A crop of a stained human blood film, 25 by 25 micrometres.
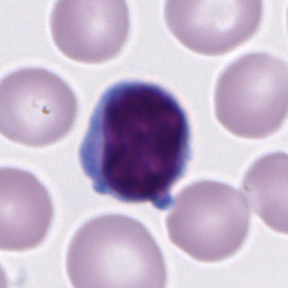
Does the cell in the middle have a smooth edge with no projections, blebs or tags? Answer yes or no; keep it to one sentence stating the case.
No, a smooth outline is not present; the cell's edge is rough.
